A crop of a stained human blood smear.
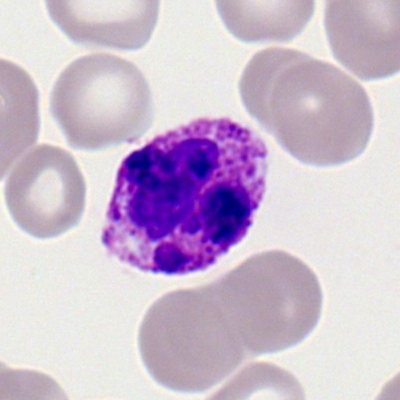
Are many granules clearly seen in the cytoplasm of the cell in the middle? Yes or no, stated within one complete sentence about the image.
Yes, the cytoplasm of this cell holds many visible granules.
